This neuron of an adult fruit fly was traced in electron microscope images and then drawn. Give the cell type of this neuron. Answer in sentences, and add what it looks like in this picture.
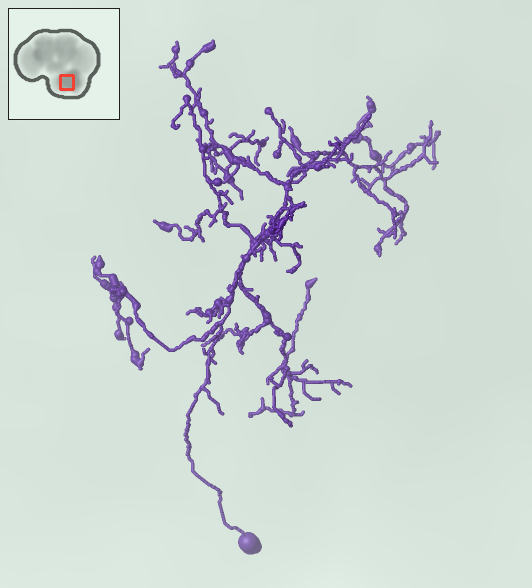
The cell type is IN16B105. It is a nerve-cord intrinsic neuron. The picture shows dozens of branch ends. As drawn here it is taller than it is wide.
